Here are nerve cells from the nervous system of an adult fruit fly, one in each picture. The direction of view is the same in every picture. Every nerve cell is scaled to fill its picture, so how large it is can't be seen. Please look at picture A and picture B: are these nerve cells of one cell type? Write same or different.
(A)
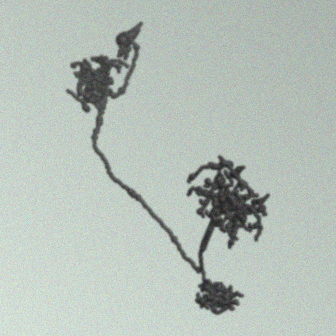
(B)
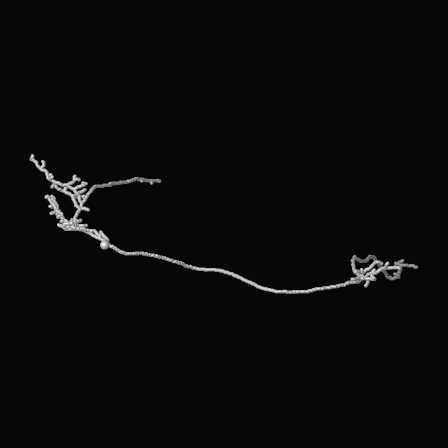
different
